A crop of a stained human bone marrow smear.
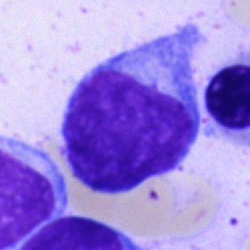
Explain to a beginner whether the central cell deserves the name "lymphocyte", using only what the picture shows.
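Taking the features in turn, begin with the chromatin: it is finely textured, with no coarse dark clumps.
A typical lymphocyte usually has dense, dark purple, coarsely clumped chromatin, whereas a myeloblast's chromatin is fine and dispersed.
This point goes with blast and against lymphocyte. Second, the cytoplasm shows no granules.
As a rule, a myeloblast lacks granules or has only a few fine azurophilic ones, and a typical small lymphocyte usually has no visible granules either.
This point therefore fits both names. Third, the cytoplasm holds no vacuoles, and it is gathered mainly at one pole, toward the upper right, rather than forming an even rim. Fourth, the outline is teardrop-shaped, drawn out to a tapering point at the upper right. A small, round, darkly stained nucleated cell lies just to its right. Verdict: lymphocyte does not fit, and the central cell is a blast.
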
